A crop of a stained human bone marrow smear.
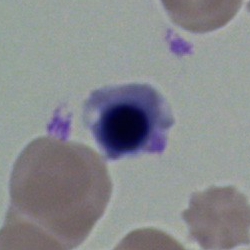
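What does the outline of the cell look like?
It is irregular and angular rather than smoothly round.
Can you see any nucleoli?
No, none can be seen in the nucleus.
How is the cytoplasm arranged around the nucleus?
As a rim, wider on the right than on the left.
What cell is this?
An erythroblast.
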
